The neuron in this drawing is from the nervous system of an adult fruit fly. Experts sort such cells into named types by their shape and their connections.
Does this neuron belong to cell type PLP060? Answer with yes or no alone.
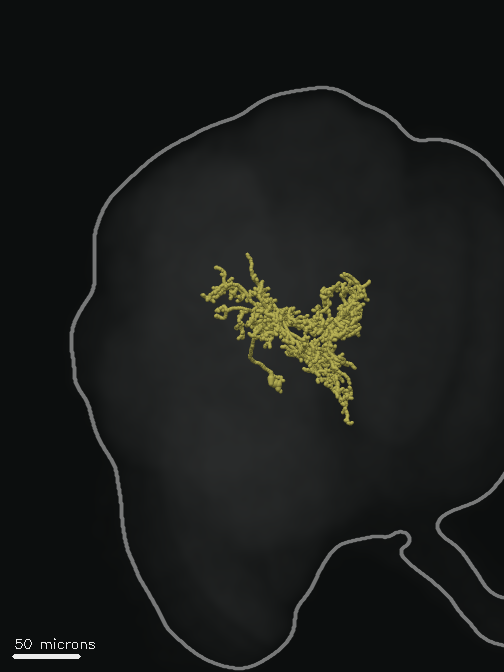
yes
